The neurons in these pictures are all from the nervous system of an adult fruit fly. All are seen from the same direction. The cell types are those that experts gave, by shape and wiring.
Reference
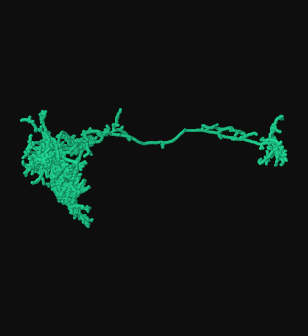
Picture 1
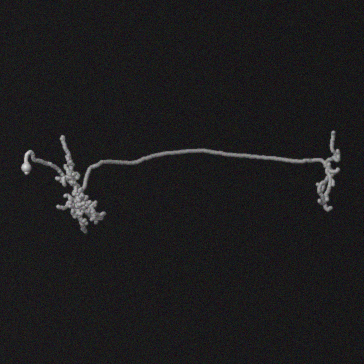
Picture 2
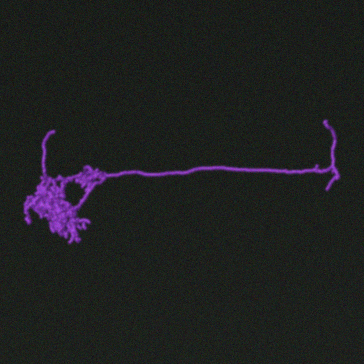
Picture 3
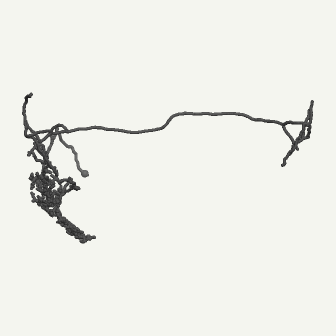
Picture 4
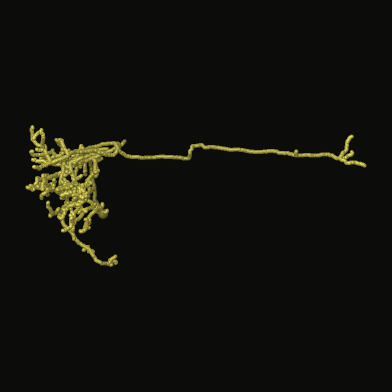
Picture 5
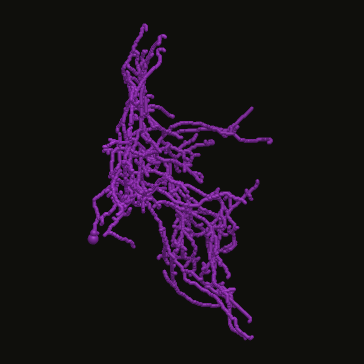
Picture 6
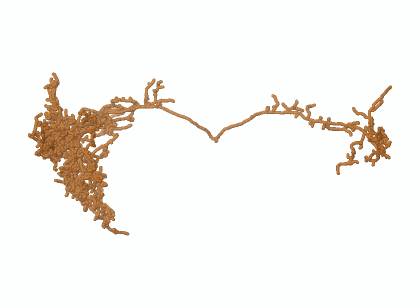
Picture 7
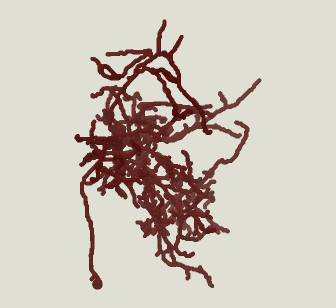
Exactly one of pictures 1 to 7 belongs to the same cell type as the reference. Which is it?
Picture 6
